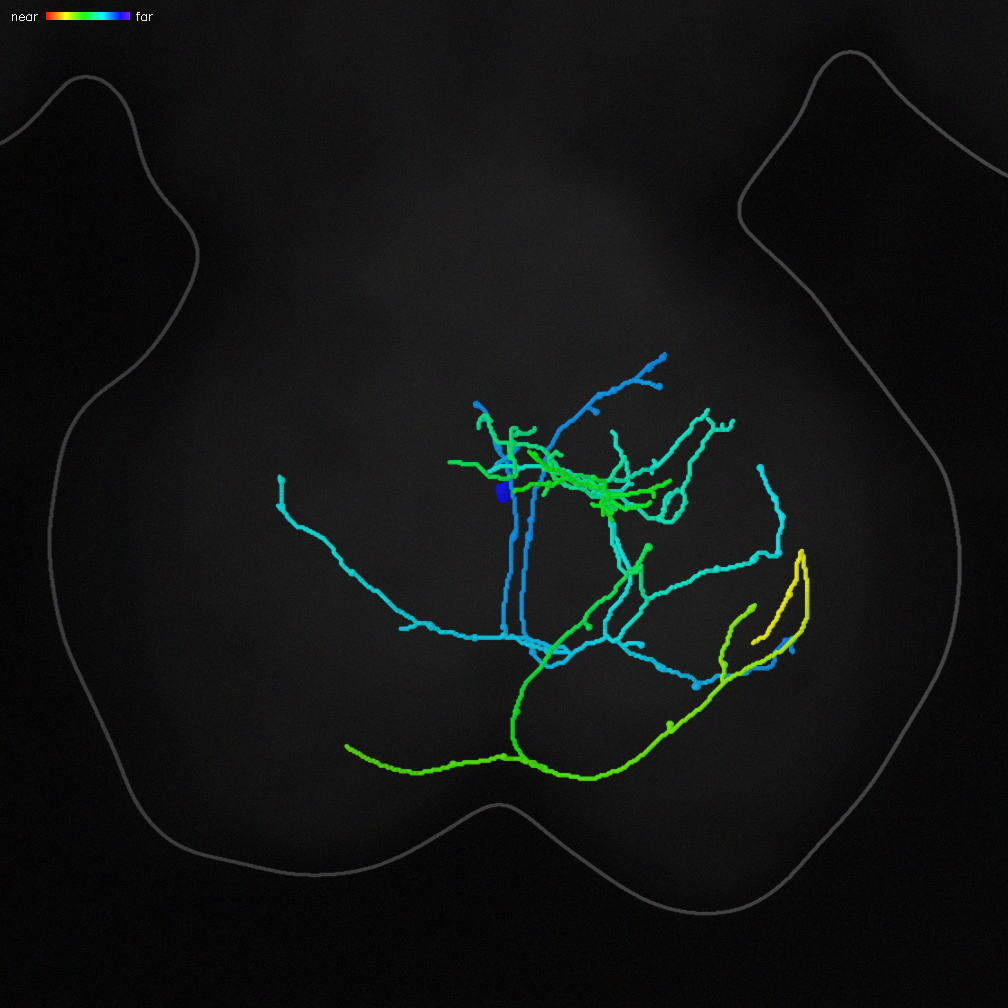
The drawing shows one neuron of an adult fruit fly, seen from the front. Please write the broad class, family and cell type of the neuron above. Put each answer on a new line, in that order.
nerve-cord intrinsic neuron
hemilineage 12B
IN12B048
